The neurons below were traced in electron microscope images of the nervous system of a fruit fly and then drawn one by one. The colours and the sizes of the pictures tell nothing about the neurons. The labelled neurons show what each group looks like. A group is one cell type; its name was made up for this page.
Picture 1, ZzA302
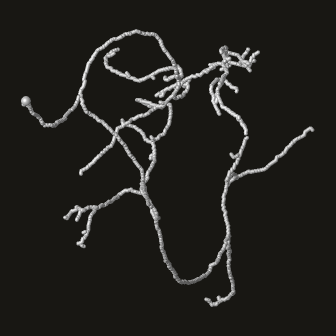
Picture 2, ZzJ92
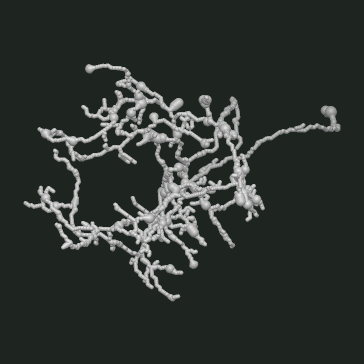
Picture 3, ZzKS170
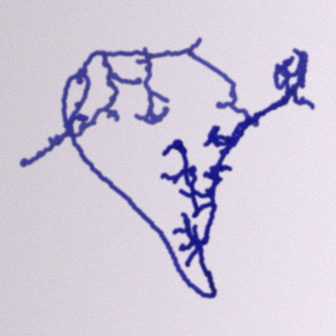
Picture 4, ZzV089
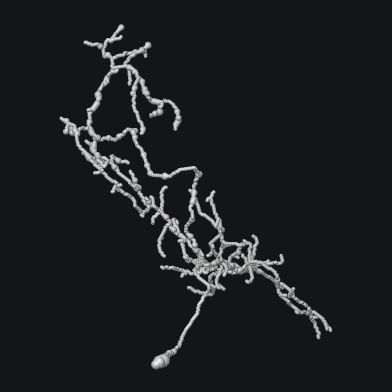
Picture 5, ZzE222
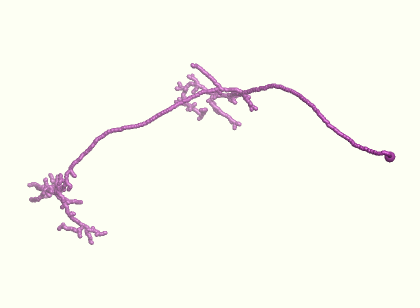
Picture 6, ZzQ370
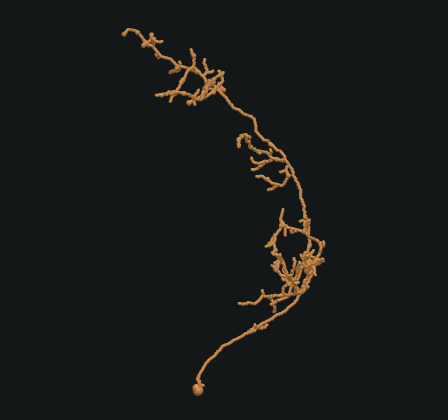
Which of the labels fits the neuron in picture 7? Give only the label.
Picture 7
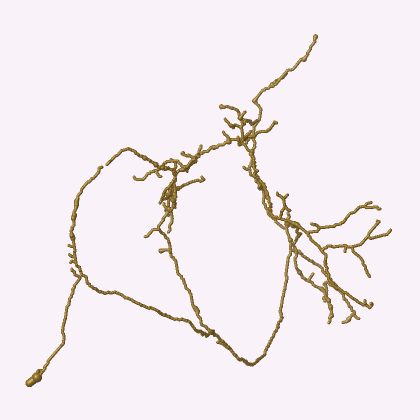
ZzA302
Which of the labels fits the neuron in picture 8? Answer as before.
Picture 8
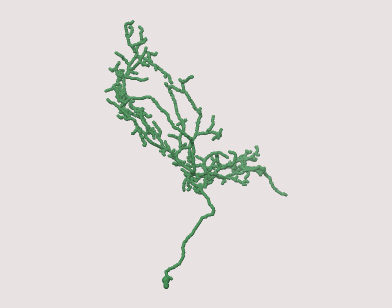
ZzV089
